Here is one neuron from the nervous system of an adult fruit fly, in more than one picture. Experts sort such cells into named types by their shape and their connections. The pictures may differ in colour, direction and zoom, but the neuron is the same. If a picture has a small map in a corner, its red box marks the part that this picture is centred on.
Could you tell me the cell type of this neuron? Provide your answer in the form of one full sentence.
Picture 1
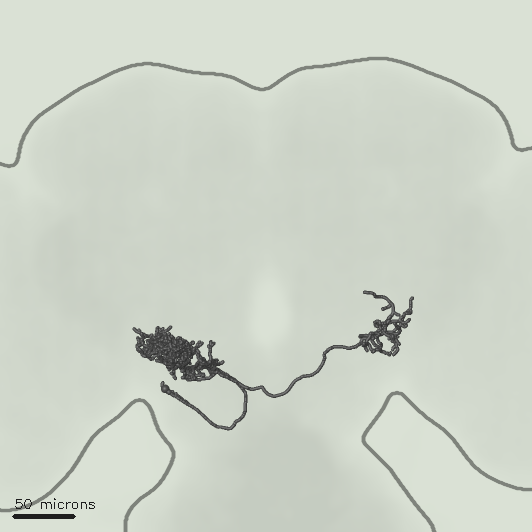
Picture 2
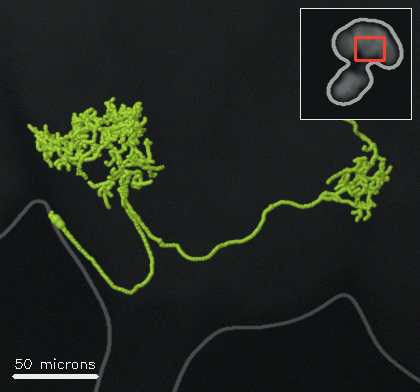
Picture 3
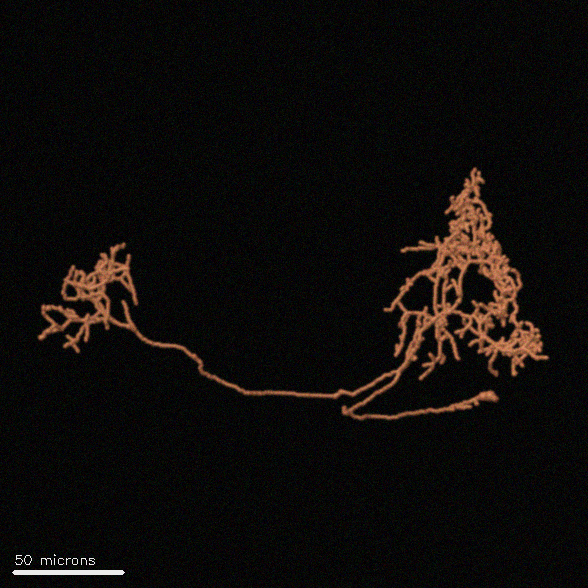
It is AMMC011 that is the cell type of the neuron.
